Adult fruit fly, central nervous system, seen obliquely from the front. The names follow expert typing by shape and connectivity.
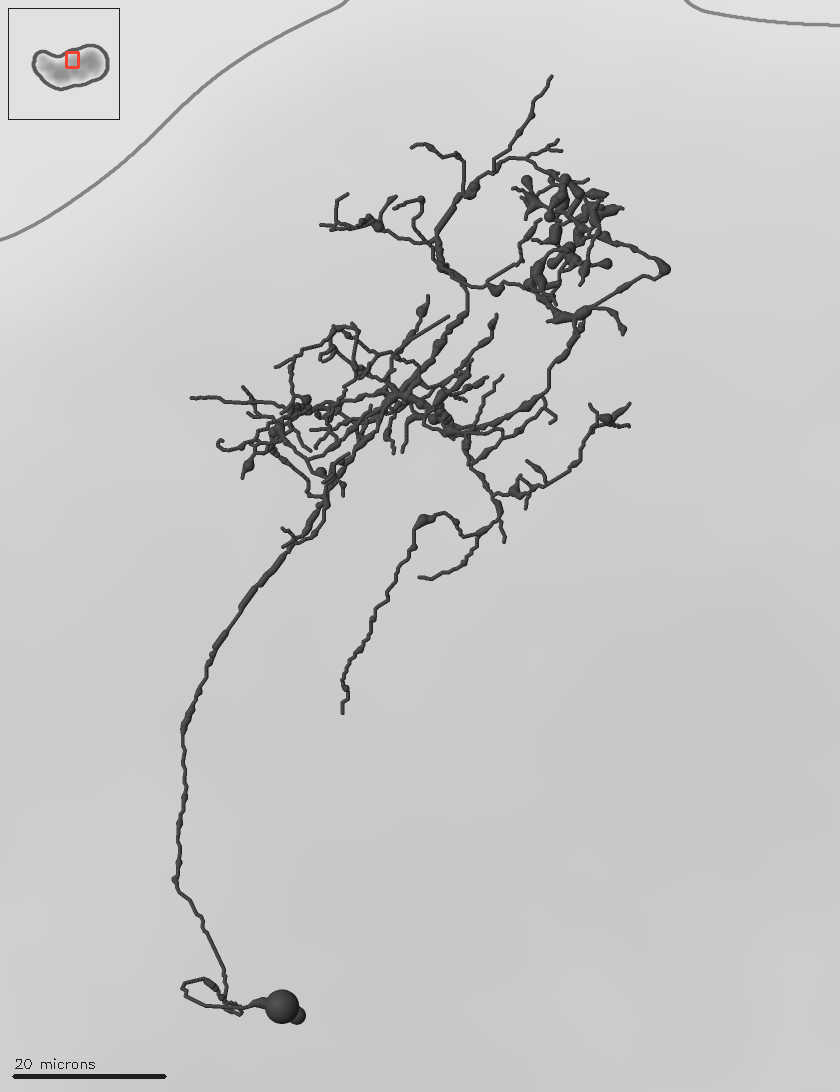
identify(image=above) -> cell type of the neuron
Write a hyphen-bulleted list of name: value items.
- cell type: SLP178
